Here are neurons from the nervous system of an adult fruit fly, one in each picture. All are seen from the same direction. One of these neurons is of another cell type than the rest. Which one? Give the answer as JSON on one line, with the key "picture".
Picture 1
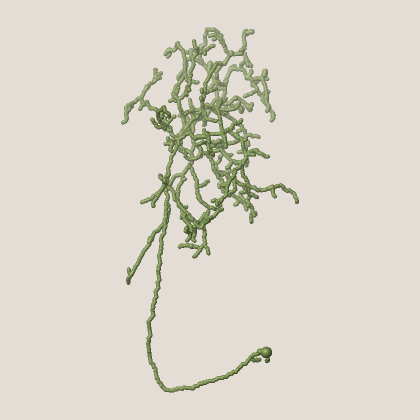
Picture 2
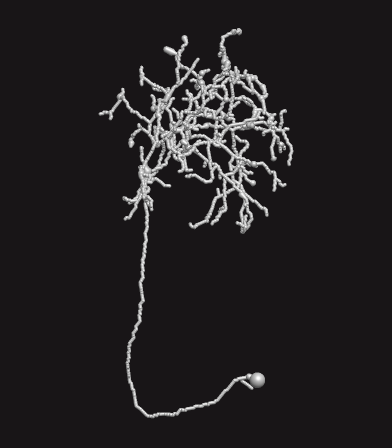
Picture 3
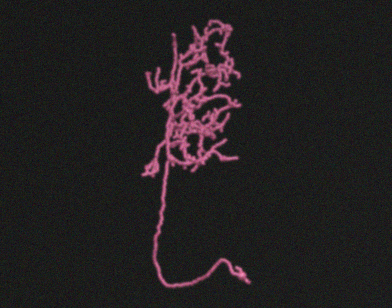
{"picture": 3}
